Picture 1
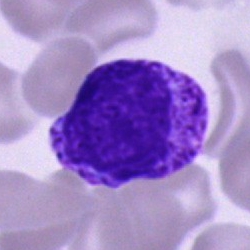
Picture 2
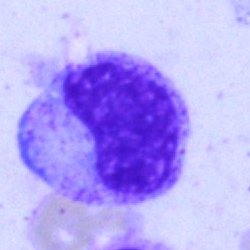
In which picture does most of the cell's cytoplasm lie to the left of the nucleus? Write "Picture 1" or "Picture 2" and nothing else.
Picture 2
